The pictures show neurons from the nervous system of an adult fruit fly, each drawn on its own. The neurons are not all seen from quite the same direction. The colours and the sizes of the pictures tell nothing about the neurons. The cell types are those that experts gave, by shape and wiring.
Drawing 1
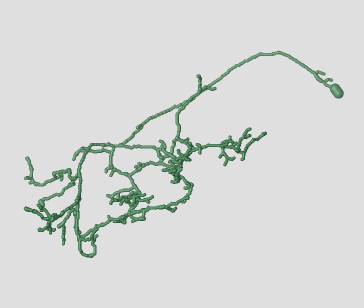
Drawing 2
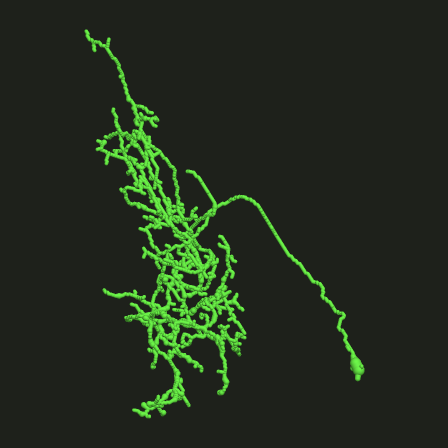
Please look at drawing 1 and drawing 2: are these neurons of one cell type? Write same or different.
different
